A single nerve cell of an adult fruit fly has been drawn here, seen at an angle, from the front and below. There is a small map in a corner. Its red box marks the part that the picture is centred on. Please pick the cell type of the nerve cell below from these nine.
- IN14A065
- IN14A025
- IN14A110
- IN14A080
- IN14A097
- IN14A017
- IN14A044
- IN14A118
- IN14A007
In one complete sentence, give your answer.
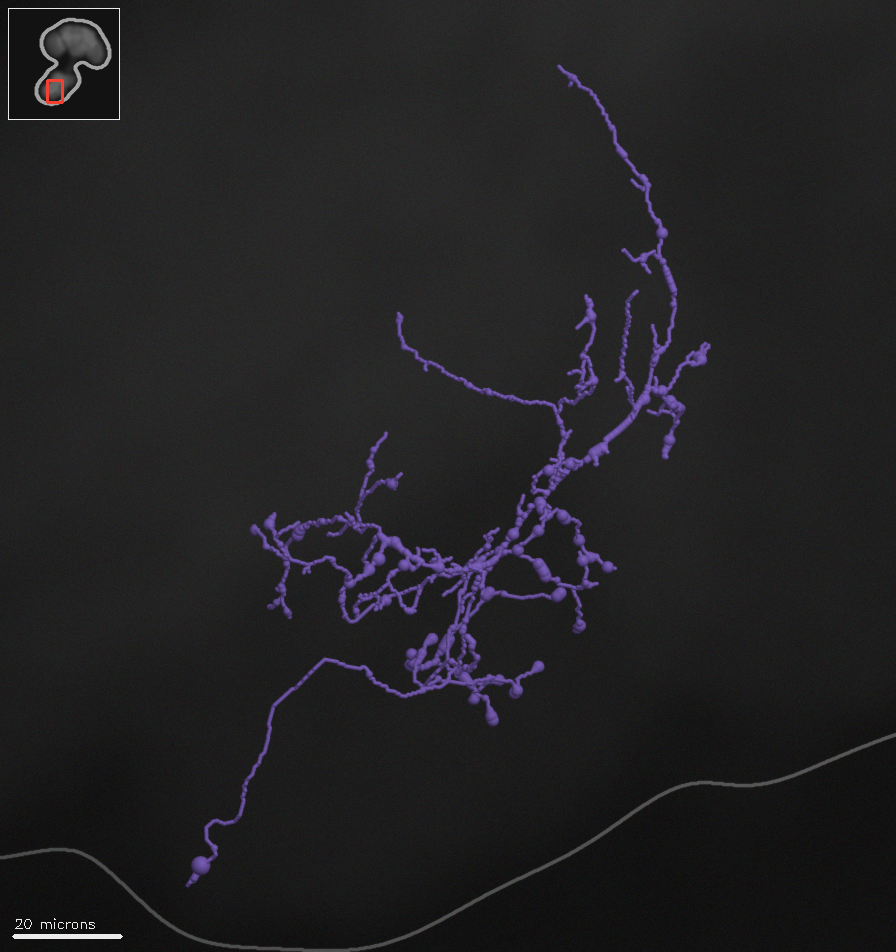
Under the cell type IN14A044 falls this nerve cell.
